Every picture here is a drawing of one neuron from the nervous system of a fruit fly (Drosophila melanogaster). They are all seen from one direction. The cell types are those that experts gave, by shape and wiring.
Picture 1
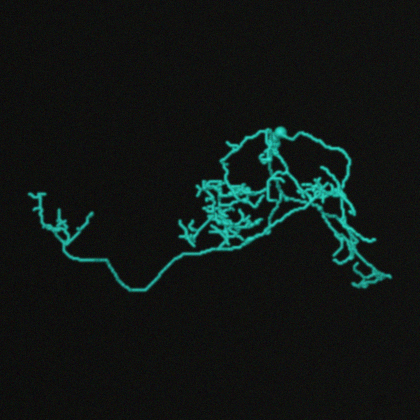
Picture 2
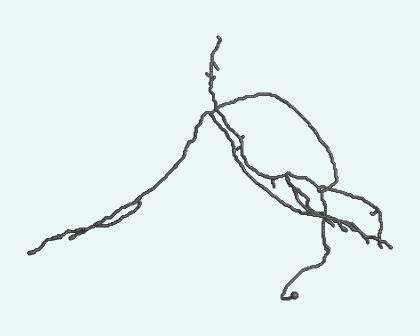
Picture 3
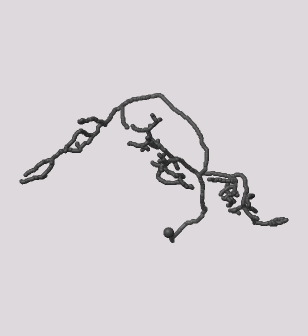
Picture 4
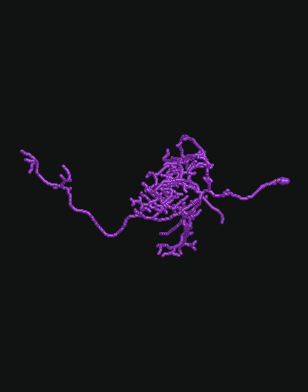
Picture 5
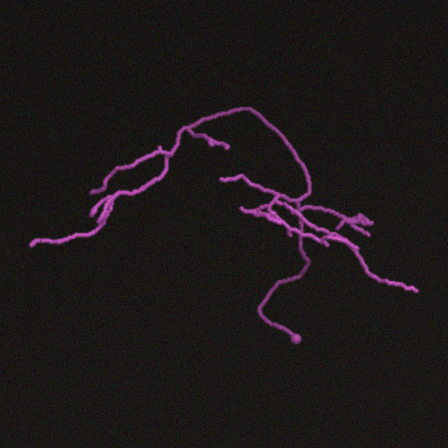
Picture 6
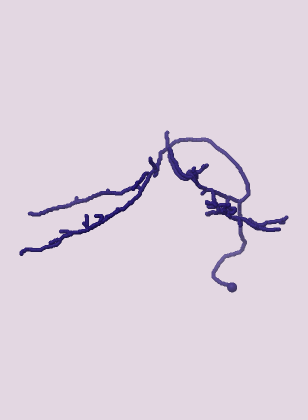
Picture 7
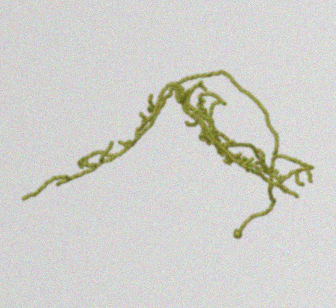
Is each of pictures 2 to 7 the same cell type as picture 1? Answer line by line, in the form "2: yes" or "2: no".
2: no
3: no
4: yes
5: no
6: no
7: no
